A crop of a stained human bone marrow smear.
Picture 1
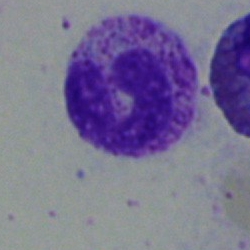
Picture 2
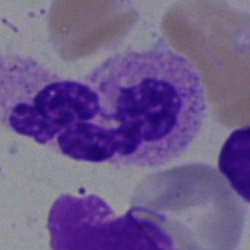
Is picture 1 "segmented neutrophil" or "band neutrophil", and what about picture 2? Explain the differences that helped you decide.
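Picture 1 shows a band neutrophil, and picture 2 shows a segmented neutrophil. In picture 1 the nucleus is curved into a horseshoe shape around a small pale central spot, inside a round, evenly curved outline, and its chromatin stains dense, dark purple. In picture 2 the nucleus is lobed and stretches horizontally across most of the cell, with dark purple, coarsely clumped chromatin.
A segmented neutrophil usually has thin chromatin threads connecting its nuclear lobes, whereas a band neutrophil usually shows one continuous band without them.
The cell in picture 2 also has abundant pale lilac-pink cytoplasm, with fine small granules scattered evenly through it. Just to the right of the cell in picture 1 lies another nucleated cell, partly outside the picture and not touching it.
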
